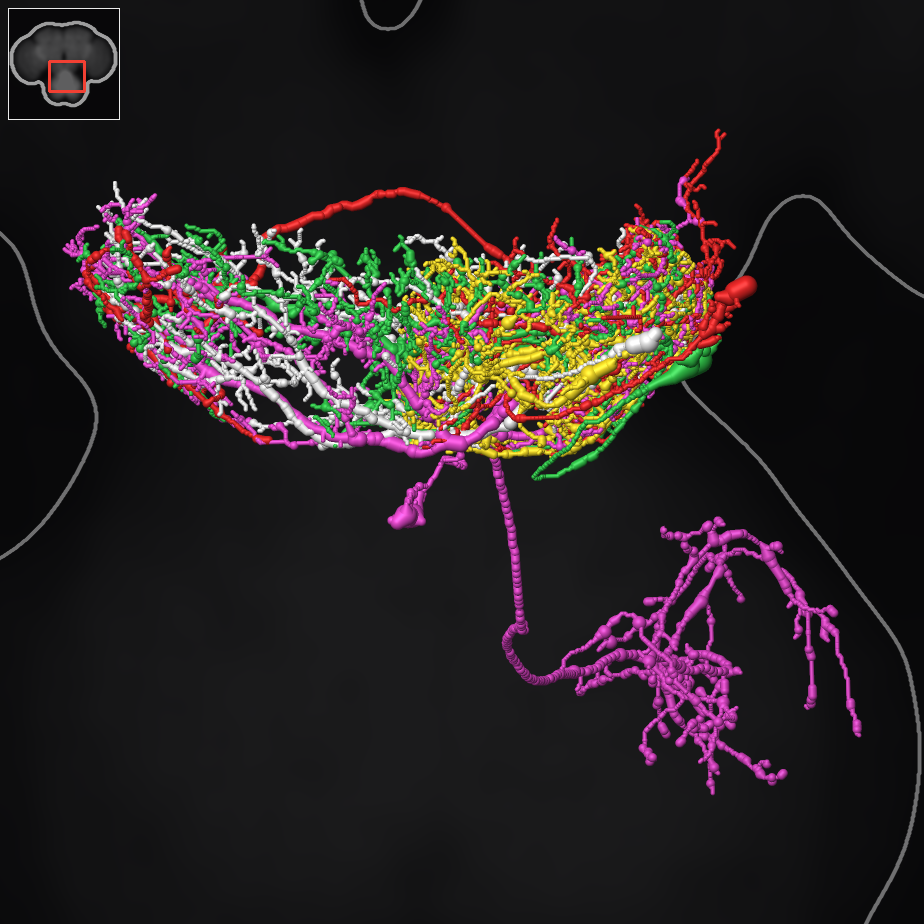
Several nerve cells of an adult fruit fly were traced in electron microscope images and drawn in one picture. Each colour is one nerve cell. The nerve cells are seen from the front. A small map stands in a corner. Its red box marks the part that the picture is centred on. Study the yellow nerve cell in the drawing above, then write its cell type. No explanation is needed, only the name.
GNG095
